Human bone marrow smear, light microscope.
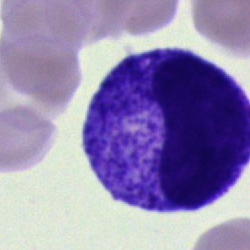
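Promyelocyte: central cell, stained human bone marrow smear, light microscope. The cell outline is round and smooth. The nucleus, a single unlobed mass, lies against the right side of the cell, and its border facing the cytoplasm is smoothly curved. The cytoplasm takes up roughly the left half of the cell.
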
